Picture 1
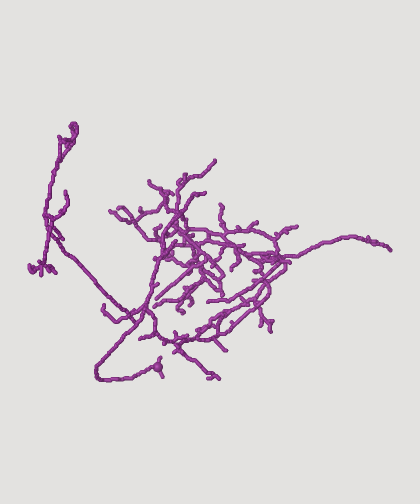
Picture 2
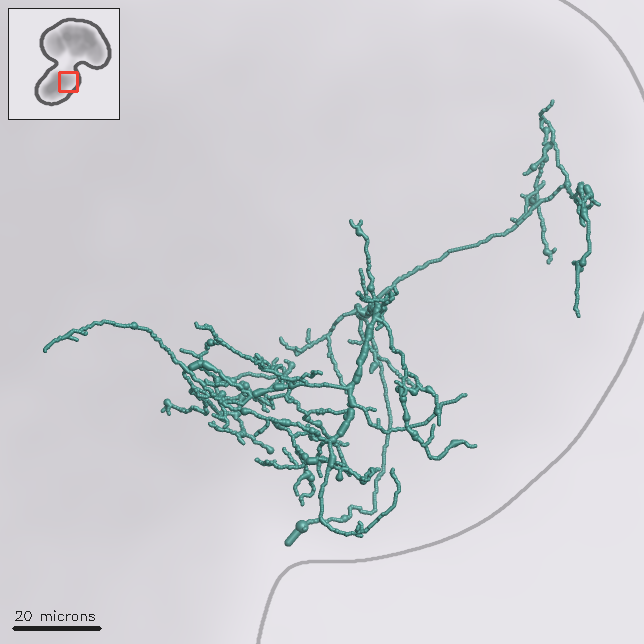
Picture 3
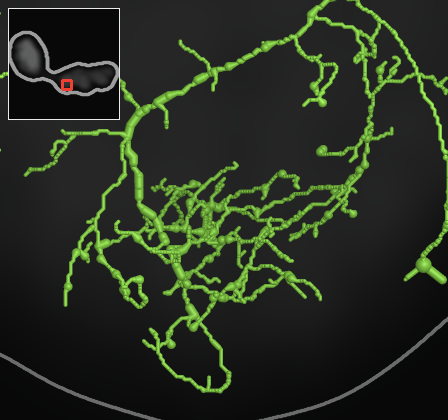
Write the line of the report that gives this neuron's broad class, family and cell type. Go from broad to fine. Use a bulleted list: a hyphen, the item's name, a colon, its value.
- broad class: nerve-cord intrinsic neuron
- family: hemilineage 04B
- cell type: IN04B079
